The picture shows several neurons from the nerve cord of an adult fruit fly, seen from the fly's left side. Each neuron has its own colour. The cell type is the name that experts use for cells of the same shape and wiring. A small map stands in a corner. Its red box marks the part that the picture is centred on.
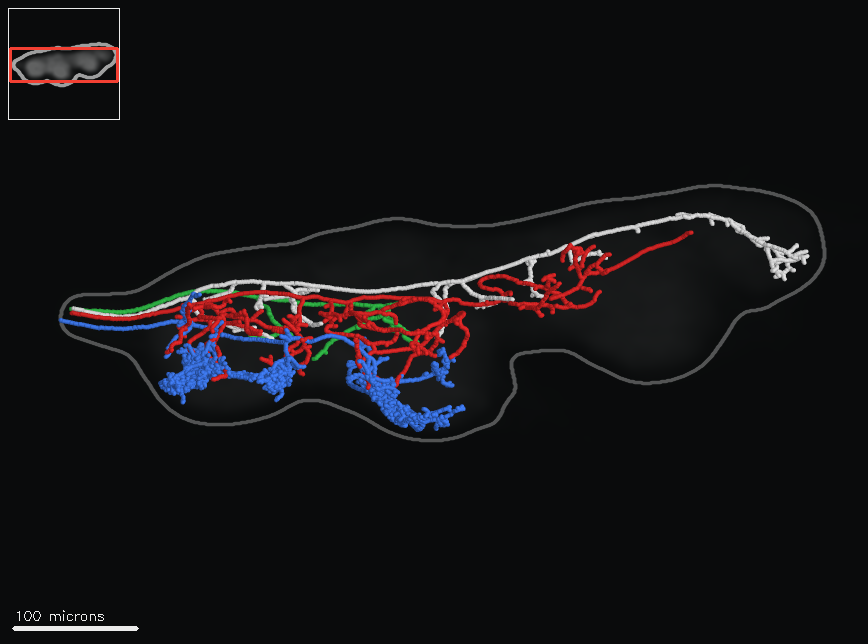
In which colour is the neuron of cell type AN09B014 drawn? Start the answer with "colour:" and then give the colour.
colour: blue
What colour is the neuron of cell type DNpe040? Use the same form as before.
colour: white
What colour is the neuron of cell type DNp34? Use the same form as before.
colour: red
